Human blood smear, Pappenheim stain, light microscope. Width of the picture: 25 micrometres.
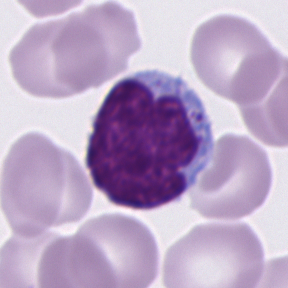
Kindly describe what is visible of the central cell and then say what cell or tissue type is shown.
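There's a notch cut into the upper right edge of the nucleus, and the chromatin is dark purple and coarsely clumped. The cytoplasm is just a narrow crescent, lying mainly on the right side, with a few fine purple granules scattered in it. The cell is about 12 micrometres across, the nucleus about 11, and the nucleus fills about 80% of the cell's area. That's a typical lymphocyte.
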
